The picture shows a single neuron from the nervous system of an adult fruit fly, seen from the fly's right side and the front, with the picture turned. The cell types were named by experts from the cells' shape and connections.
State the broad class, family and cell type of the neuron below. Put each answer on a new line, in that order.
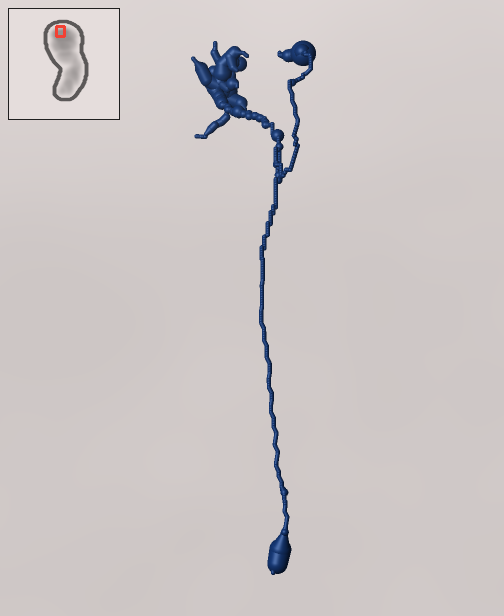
central-brain intrinsic neuron
hemilineage AOTUv3_dorsal
TuBu08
